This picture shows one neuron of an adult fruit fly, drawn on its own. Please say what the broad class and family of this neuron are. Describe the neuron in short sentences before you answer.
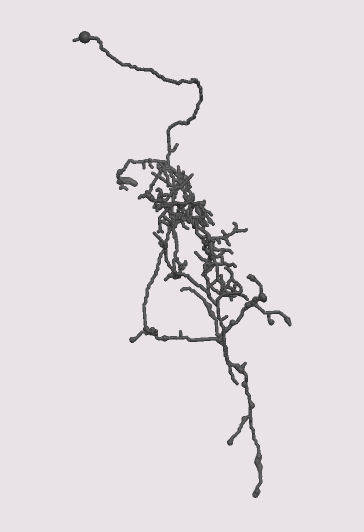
The cell body is at the upper left of the picture. The picture shows dozens of branch ends. It is a nerve-cord intrinsic neuron. Its family is hemilineage 20A.22A.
